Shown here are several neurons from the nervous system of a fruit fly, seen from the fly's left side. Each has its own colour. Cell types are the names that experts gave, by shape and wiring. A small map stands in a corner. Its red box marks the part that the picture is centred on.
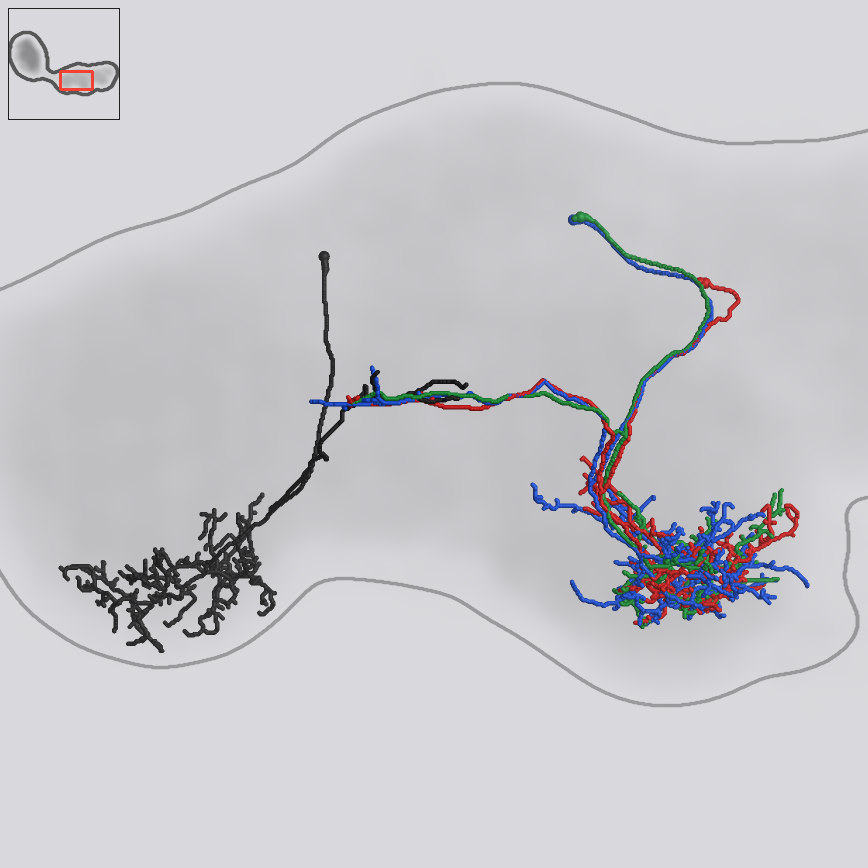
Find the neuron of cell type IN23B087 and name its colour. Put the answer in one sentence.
The colour is green.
